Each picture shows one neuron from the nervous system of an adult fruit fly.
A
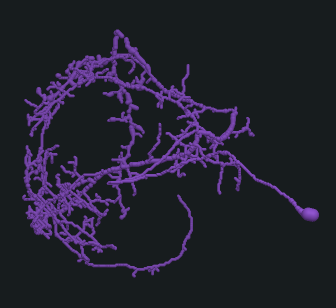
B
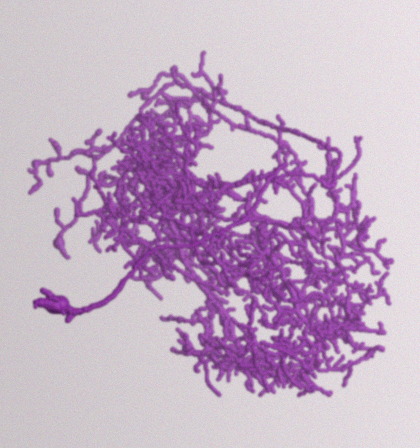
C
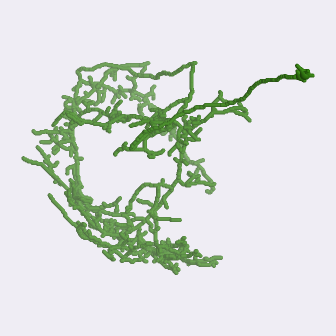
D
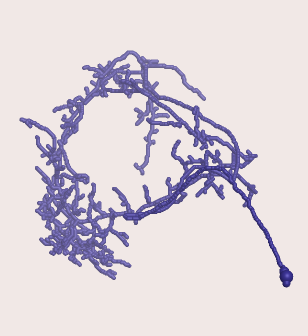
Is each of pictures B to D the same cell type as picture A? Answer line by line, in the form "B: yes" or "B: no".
B: no
C: yes
D: yes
